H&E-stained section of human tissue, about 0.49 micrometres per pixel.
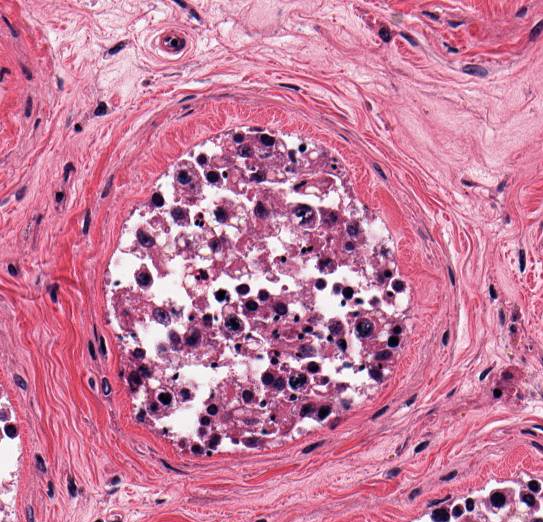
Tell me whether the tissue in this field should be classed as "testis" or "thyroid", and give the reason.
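Testis, I think.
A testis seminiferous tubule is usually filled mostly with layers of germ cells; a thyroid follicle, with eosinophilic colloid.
The large round structure in the centre is filled with cells rather than colloid, and that settles it. Concentric layers of pink fibres with elongated nuclei encircle it, and small, densely dark round nuclei lie among the larger central cells.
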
